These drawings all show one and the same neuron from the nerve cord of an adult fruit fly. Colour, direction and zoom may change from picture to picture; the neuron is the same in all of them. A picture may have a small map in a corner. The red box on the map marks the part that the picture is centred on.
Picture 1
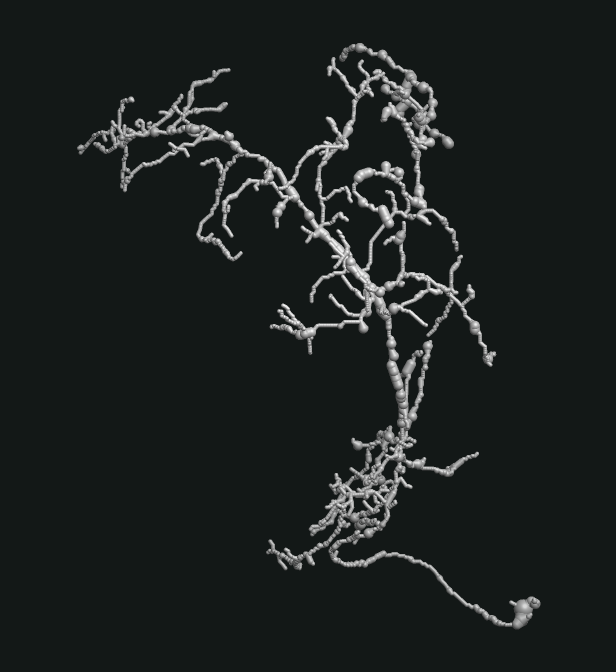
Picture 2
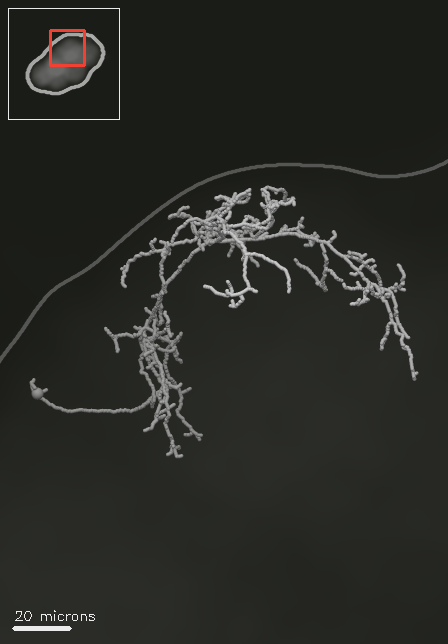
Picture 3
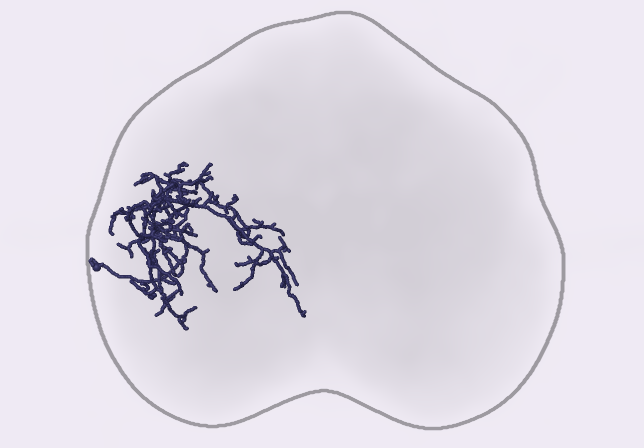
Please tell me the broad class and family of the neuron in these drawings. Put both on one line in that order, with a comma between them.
nerve-cord intrinsic neuron, hemilineage 03A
